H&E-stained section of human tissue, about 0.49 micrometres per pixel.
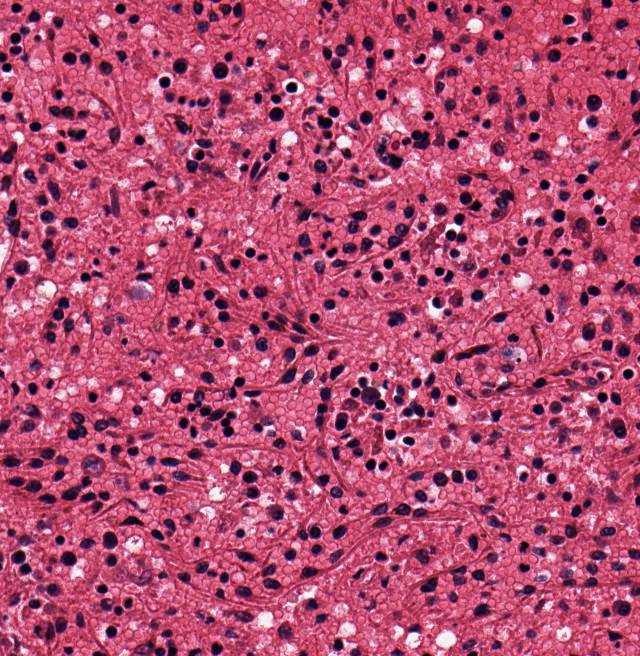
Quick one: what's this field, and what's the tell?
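Red pulp of the spleen fills this field: densely packed small round pink red blood cells cover it edge to edge like cobblestones. Scattered among them are many small round cells with dark, dense nuclei and scant cytoplasm, like lymphocytes. Slender cells with elongated dark nuclei form curving strands between the red cells, clearest across the centre and lower half.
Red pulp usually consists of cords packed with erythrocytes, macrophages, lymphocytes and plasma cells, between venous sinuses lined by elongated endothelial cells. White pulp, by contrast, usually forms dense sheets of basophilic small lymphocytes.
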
